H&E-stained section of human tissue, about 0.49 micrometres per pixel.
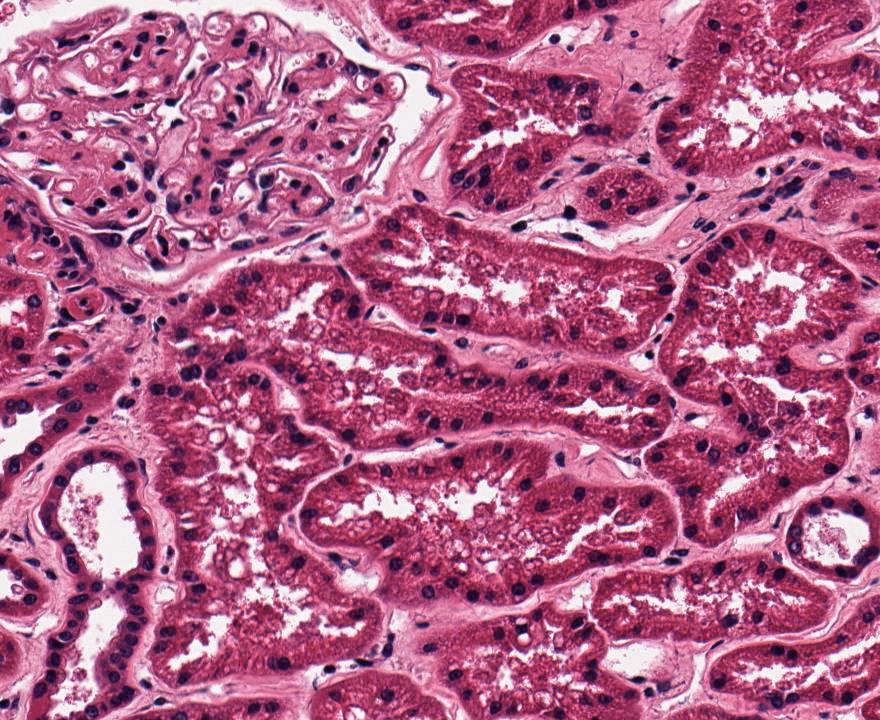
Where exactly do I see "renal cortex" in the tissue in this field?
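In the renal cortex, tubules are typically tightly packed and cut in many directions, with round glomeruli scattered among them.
The glomerular tuft of capillary loops in the upper left corner fits this picture of renal cortex. Most tubules here are lined by cells with abundant, deeply eosinophilic granular cytoplasm and round nuclei placed toward the cell base. Standing apart from its neighbours is a tubule at the lower left, whose wide open lumen is lined by smaller cells with paler cytoplasm.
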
